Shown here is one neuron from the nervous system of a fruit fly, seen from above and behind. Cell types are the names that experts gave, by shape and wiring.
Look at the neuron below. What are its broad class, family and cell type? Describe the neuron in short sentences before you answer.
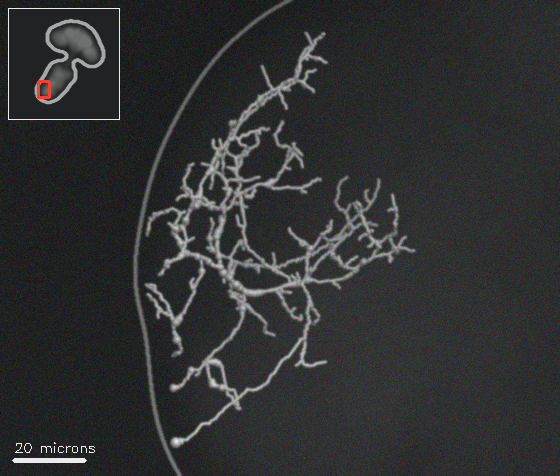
It is in the nerve cord and does not reach the brain. By the scale bar it is about 120 microns tall in this view. Dozens of branch ends can be seen. Its broad class is nerve-cord intrinsic neuron. Its family is hemilineage 20A.22A. It is of cell type IN20A.22A060.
